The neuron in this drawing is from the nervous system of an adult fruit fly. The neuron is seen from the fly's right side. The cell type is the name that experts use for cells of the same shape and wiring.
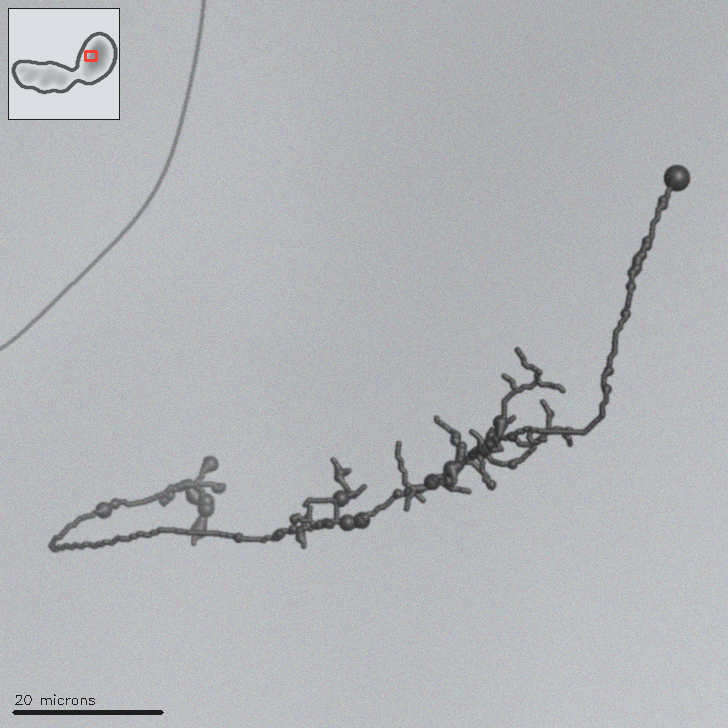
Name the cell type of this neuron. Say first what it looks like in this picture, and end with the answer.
Its cell body lies at the upper right of the picture. By the scale bar it is about 85 microns wide in this view. It is an optic-lobe intrinsic neuron. The cell type is Tm12.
